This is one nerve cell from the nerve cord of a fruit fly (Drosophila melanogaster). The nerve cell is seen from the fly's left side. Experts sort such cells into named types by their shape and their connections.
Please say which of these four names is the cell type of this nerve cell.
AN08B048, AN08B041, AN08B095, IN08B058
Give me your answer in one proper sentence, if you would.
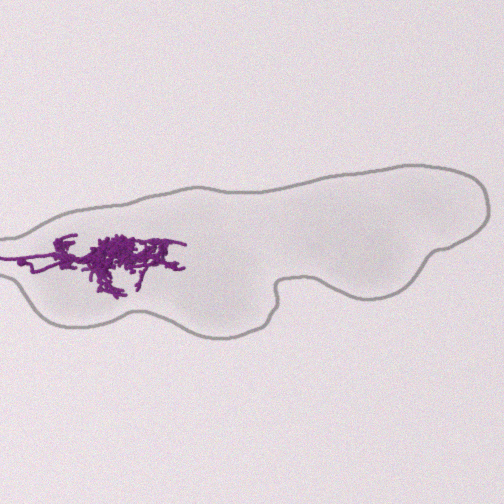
The cell type designation of this nerve cell is AN08B041.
